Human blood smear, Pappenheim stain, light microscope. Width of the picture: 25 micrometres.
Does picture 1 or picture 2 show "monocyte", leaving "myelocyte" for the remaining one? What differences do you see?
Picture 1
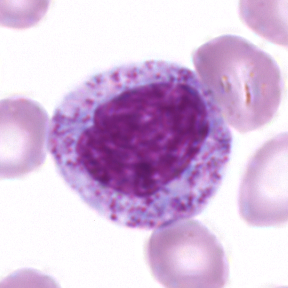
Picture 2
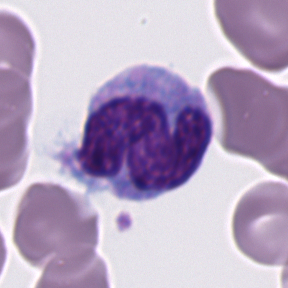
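The first picture is the myelocyte, and the second is the monocyte. Their nuclei both measure about 12 by 9 micrometres, so that won't separate them. Look at the granules instead: the myelocyte has many small reddish-purple ones scattered all through its cytoplasm, while the monocyte holds only fine, faint ones and nothing large or coarse.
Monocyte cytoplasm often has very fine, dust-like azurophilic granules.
The monocyte's nucleus fills most of the cell and is folded into a curving band, with dark purple chromatin that's mottled rather than evenly smooth.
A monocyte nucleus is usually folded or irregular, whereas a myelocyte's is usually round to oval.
In the myelocyte you get a moderate rim of pale greyish-blue cytoplasm right round the nucleus, and in the monocyte the cytoplasm is a pale bluish-grey. The outlines aren't the same either: the myelocyte is round and smooth with no surface projections, but the monocyte is only roughly round, with a frayed, fuzzy cytoplasm edge at the lower left. Neither nucleus shows nucleoli.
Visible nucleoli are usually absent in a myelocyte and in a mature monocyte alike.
There are no vacuoles in the myelocyte's cytoplasm.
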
